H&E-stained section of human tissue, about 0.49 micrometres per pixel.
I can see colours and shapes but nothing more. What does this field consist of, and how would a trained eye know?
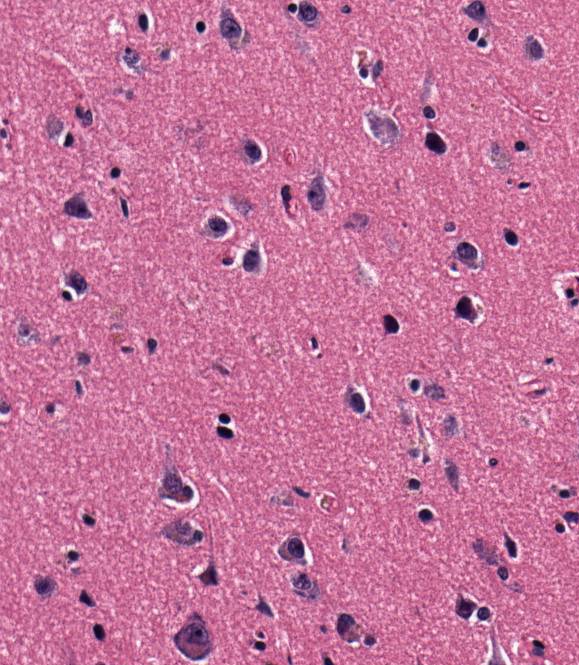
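Cerebral cortex. Finely granular pink neuropil throughout, cells scattered singly. Pyramidal neurons with triangular purple cell bodies and tapering processes across the field; lower left, one process tapers upward from its cell body.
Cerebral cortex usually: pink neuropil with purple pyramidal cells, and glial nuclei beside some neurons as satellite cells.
Here, small dark nuclei lie close against several neuron cell bodies.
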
